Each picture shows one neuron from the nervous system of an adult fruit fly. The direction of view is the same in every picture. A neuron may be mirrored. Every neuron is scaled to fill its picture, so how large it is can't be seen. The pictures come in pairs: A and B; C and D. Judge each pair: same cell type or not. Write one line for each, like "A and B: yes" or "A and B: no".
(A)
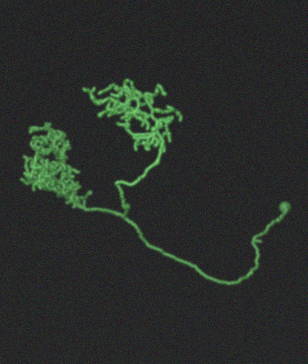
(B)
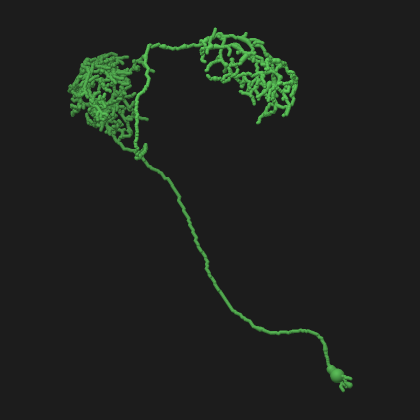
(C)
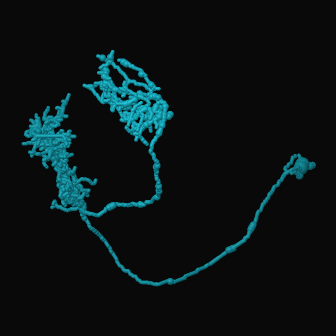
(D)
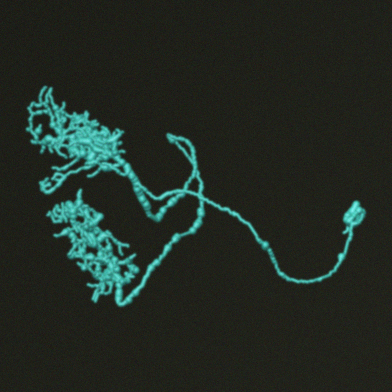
A and B: yes
C and D: yes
